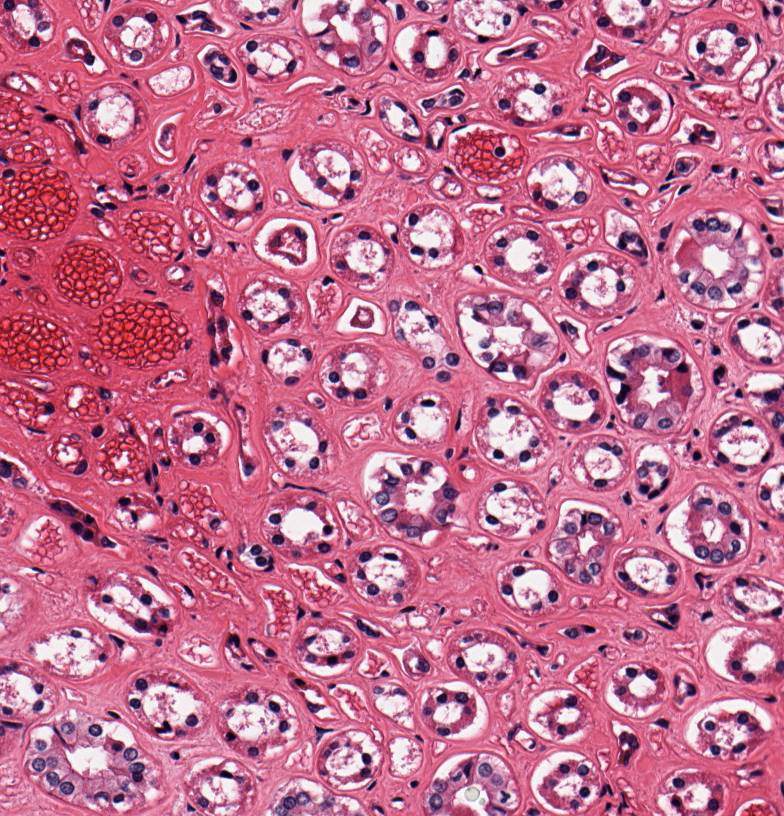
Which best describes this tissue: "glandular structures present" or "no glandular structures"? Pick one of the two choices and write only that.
Glandular structures present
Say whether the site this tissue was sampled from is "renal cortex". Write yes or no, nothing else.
yes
